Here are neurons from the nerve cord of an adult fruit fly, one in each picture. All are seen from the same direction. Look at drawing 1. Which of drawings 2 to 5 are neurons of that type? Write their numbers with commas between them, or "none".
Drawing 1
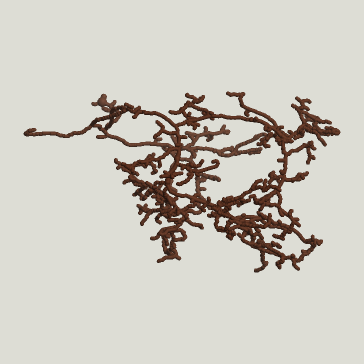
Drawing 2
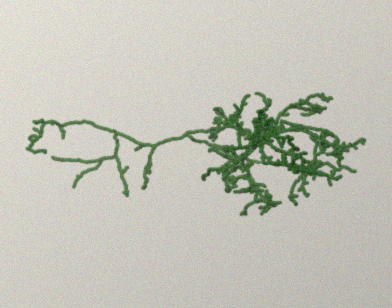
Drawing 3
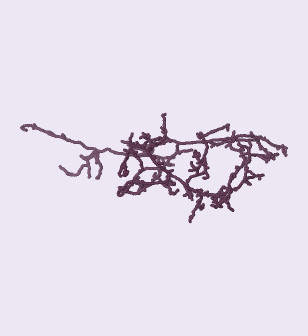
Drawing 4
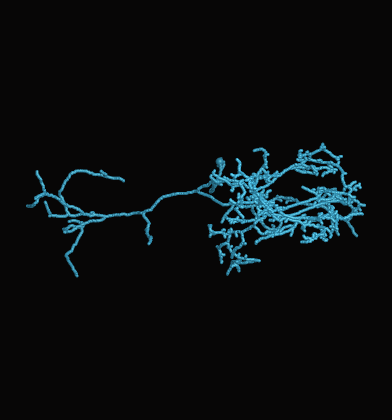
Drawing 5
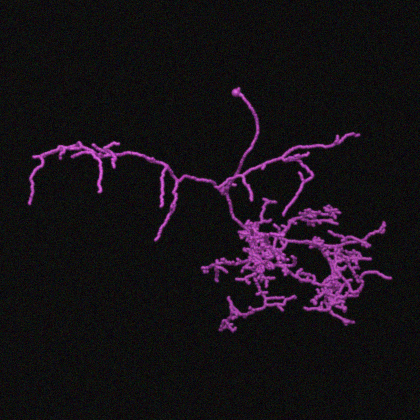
2, 4, 5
